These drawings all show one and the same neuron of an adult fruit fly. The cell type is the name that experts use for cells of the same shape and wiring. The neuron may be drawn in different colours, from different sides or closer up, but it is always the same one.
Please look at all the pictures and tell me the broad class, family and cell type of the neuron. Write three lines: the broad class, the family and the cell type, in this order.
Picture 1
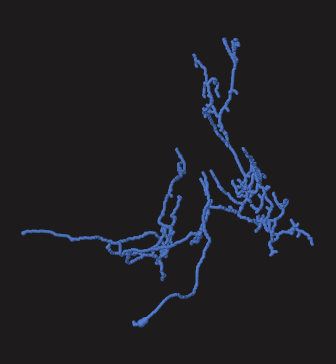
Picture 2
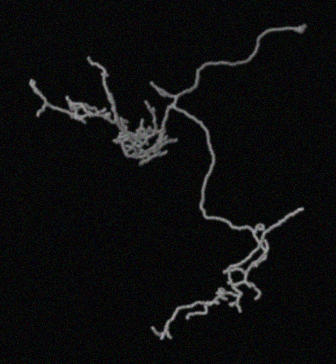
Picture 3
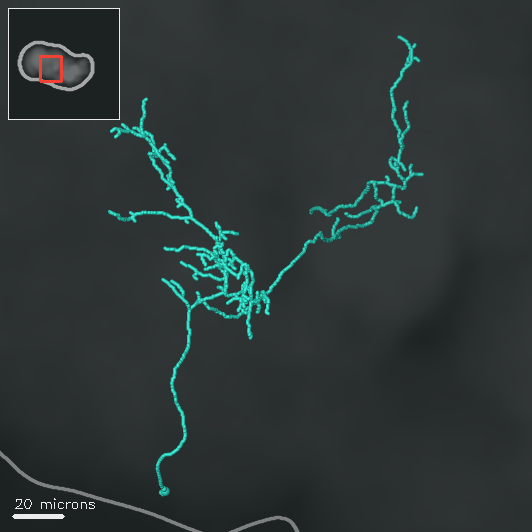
central-brain intrinsic neuron
hemilineage LB3
PS337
